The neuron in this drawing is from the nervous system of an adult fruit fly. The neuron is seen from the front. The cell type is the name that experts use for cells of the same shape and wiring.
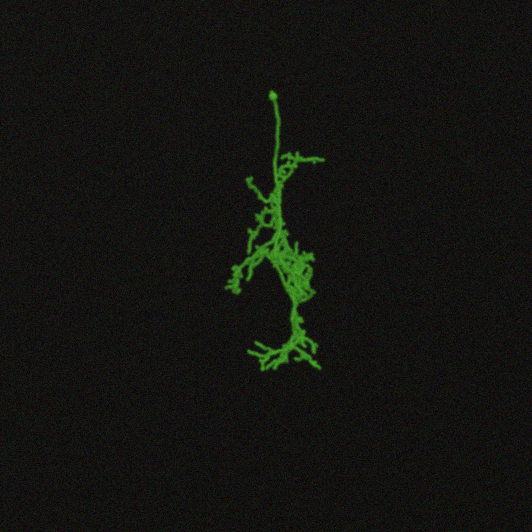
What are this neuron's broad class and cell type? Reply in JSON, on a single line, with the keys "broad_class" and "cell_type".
{"broad_class": "central-brain intrinsic neuron", "cell_type": "IB026"}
